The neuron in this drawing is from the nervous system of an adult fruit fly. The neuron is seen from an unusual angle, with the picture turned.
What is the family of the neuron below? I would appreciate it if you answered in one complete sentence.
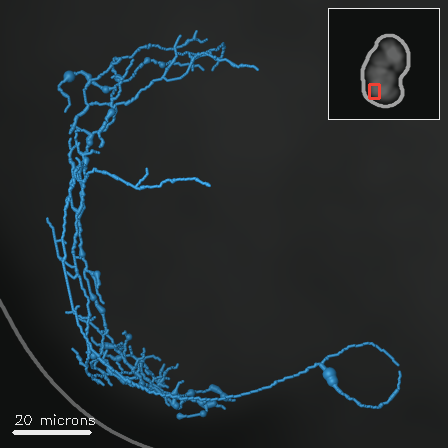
The neuron is counted in family hemilineage SLPav2.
